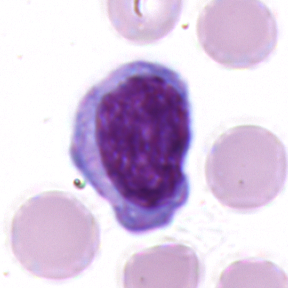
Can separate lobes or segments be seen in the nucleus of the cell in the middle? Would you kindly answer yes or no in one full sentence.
No, what this cell has is an undivided, compact round, oval or kidney-shaped nucleus.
